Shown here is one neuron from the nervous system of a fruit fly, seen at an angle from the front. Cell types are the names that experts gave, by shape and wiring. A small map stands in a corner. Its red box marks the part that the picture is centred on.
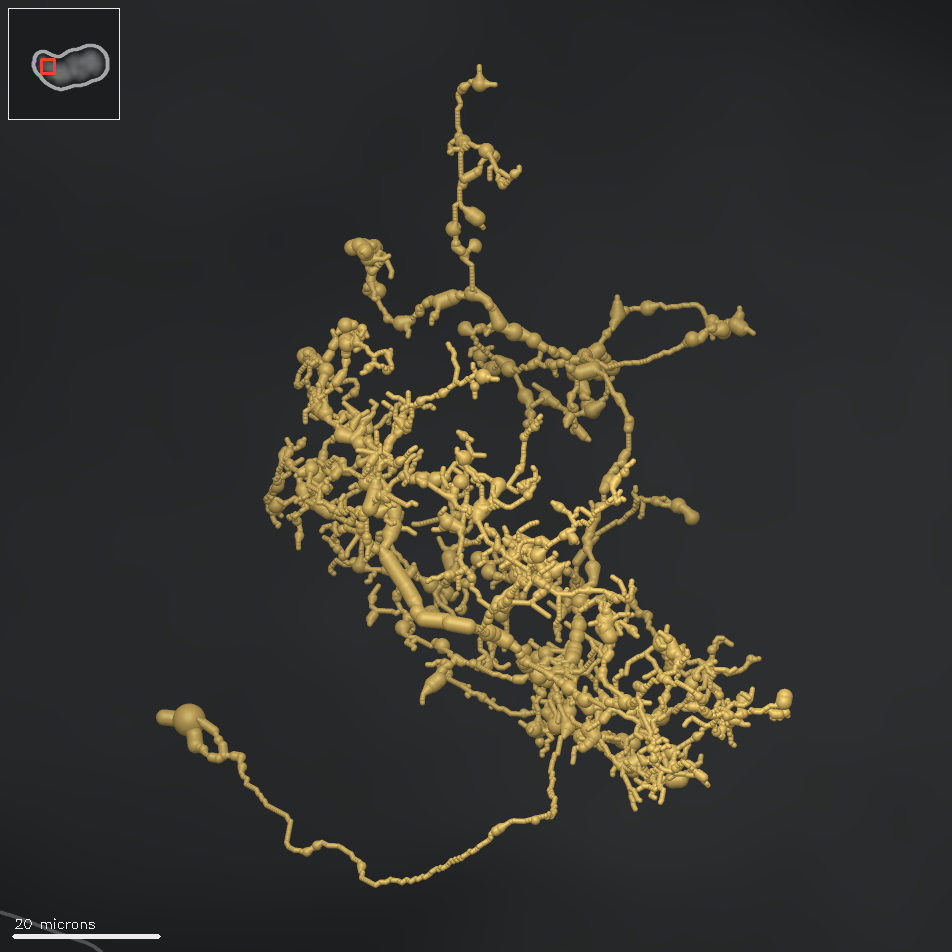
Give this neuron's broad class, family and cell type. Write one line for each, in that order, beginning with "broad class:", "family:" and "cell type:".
broad class: nerve-cord intrinsic neuron
family: hemilineage 13B
cell type: IN13B026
